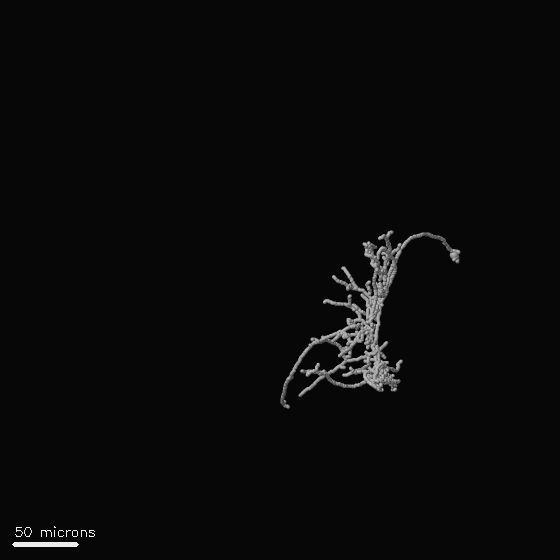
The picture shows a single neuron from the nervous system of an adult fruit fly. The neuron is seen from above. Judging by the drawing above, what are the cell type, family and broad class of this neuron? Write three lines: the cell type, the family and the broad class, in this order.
PS048_b
hemilineage WEDa2
central-brain intrinsic neuron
